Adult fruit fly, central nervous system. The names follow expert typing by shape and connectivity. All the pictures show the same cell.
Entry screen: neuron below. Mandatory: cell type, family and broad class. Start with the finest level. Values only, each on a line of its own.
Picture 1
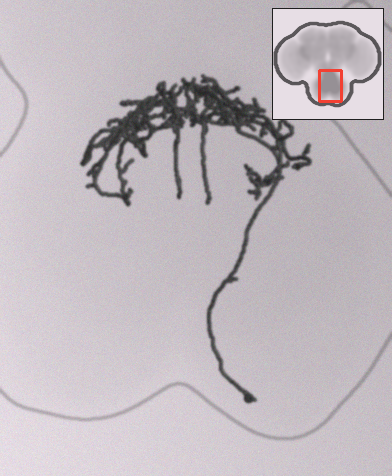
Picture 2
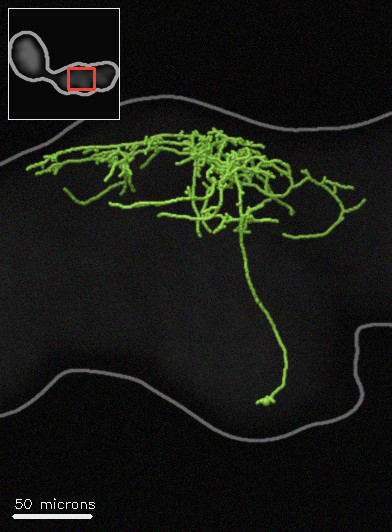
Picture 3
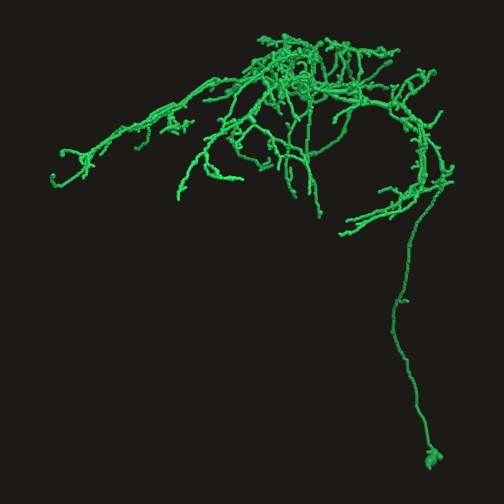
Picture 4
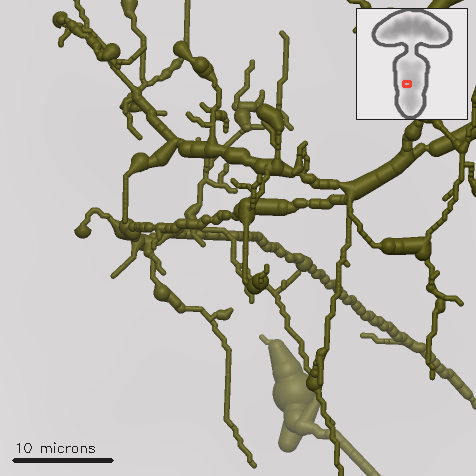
IN06A012
hemilineage 06A
nerve-cord intrinsic neuron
